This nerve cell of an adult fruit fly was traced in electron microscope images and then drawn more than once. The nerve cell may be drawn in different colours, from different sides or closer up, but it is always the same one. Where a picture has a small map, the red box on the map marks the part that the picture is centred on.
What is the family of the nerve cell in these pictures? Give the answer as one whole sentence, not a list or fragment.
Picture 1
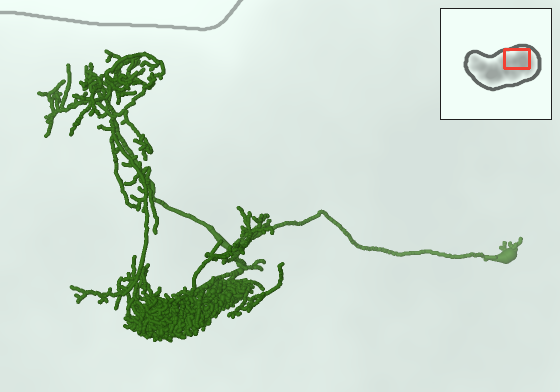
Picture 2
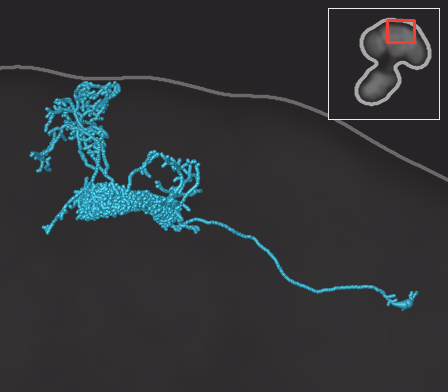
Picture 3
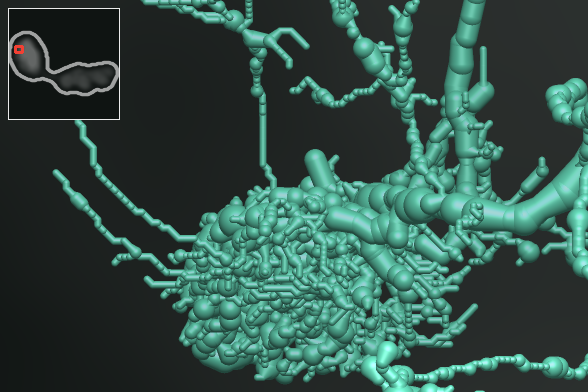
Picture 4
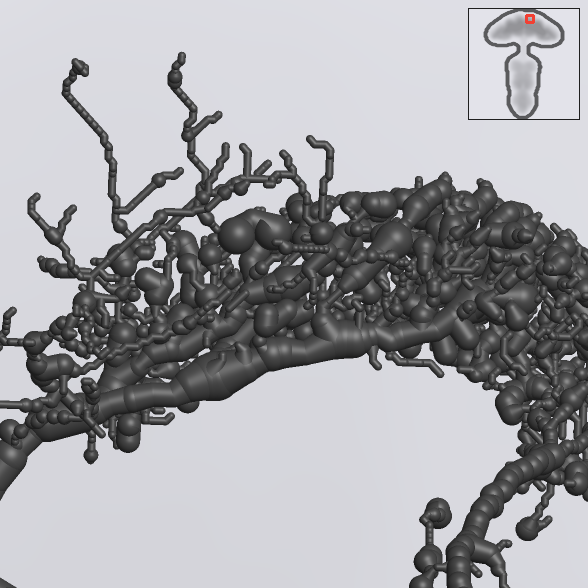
The nerve cell is counted in family MBON.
